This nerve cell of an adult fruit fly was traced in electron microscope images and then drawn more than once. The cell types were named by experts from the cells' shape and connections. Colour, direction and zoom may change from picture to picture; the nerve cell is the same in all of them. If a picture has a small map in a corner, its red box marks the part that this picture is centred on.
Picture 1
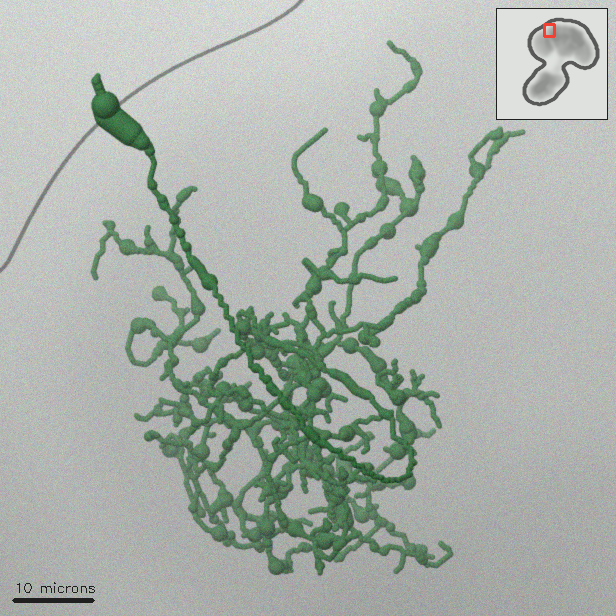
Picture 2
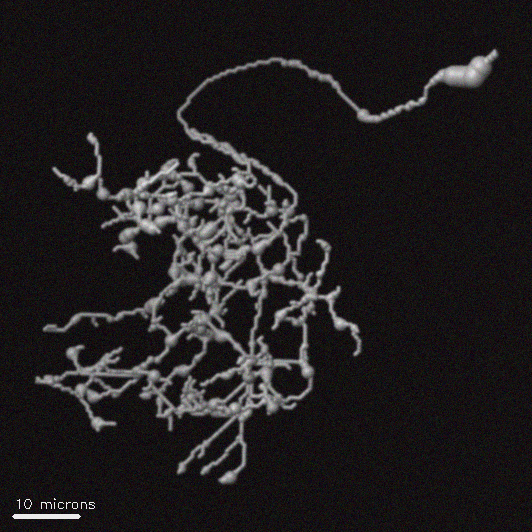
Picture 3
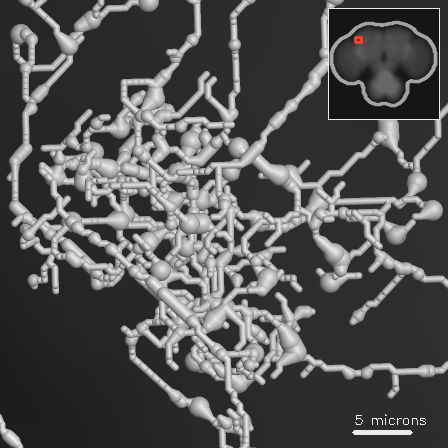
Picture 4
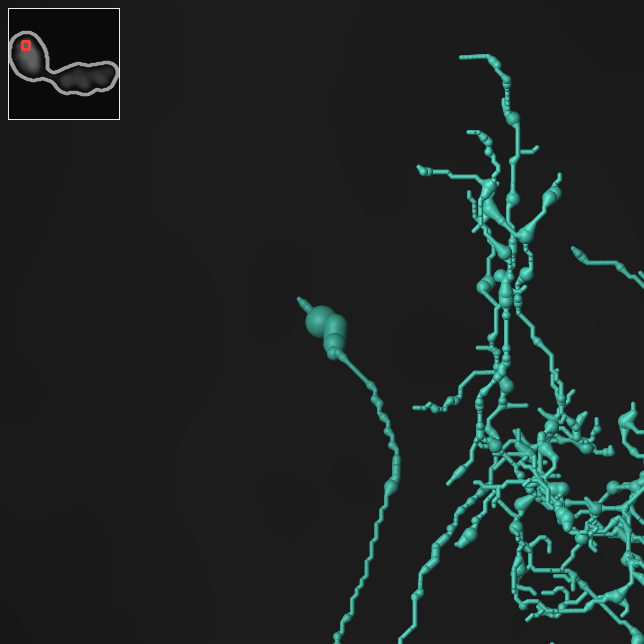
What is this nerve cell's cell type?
CB2831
